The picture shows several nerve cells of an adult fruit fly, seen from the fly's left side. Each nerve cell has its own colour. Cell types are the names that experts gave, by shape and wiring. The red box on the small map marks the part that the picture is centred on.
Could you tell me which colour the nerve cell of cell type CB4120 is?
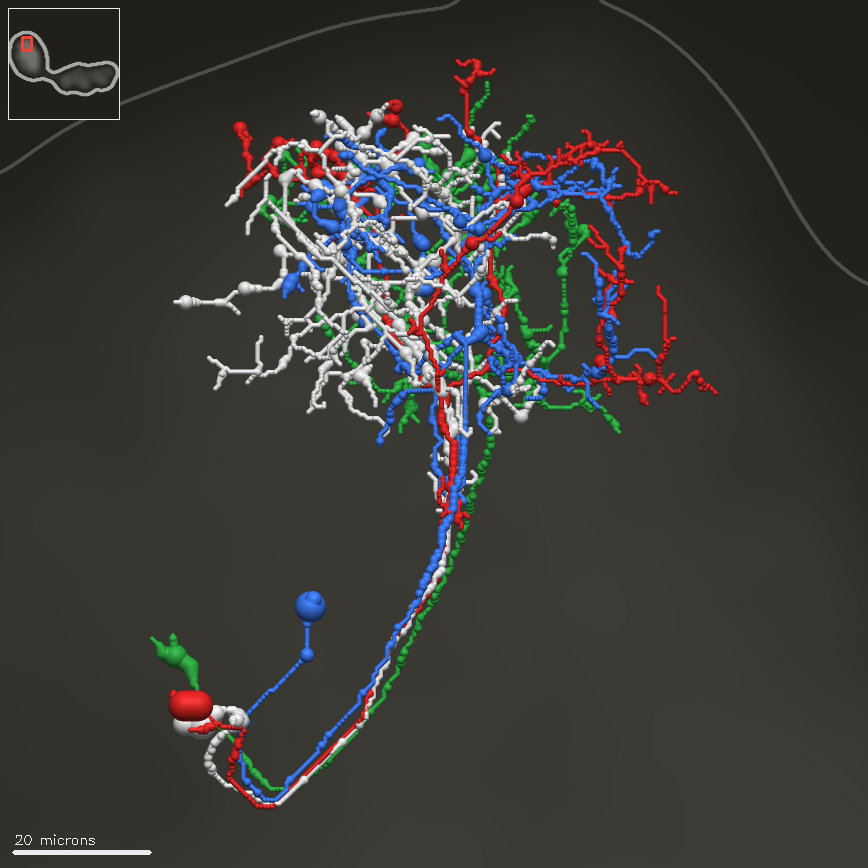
green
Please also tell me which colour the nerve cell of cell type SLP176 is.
white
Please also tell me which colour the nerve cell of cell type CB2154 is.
blue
